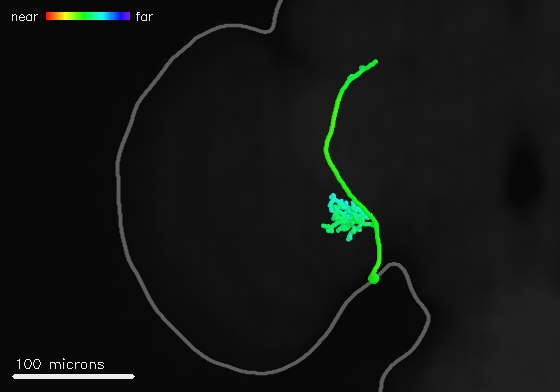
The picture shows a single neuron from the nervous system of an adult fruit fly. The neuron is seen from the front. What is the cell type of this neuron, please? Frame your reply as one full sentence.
A cell of type LoVP1 is what this neuron is.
